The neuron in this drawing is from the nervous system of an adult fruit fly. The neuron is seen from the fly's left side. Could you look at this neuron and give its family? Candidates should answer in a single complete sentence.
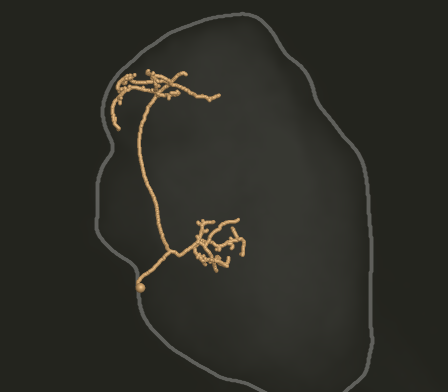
The neuron here is of family hemilineage FLAa2.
